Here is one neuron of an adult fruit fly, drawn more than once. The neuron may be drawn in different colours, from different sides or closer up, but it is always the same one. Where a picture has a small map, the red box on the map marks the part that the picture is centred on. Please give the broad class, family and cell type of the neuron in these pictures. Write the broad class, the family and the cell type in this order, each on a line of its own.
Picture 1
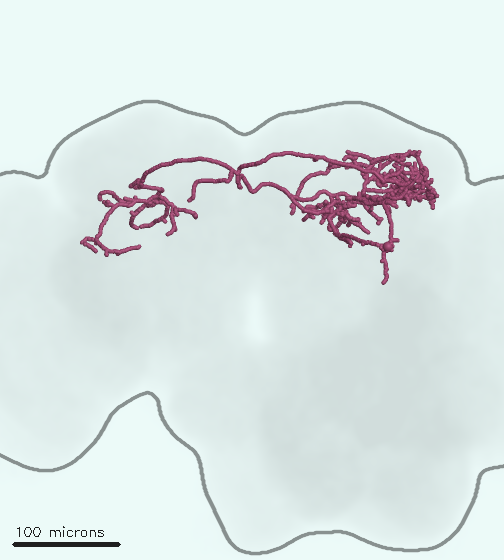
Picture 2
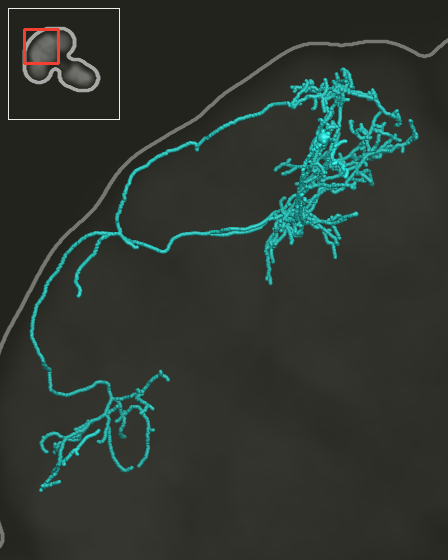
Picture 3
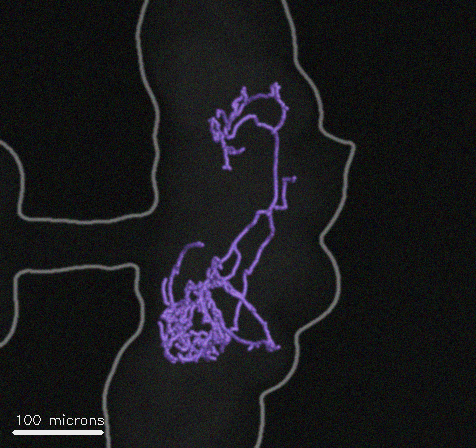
central-brain intrinsic neuron
LHAV
LHAV8a1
